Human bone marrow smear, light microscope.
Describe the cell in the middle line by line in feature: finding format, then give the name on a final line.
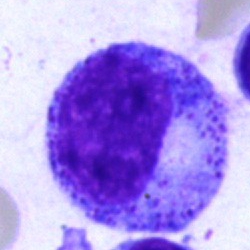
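Nucleus: off-centre, towards the left side
Chromatin: deep purple, mottled with darker patches
Cytoplasm: pale blue-grey on the right side
Granules: purple, also lying over the nuclear edges
Name: promyelocyte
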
